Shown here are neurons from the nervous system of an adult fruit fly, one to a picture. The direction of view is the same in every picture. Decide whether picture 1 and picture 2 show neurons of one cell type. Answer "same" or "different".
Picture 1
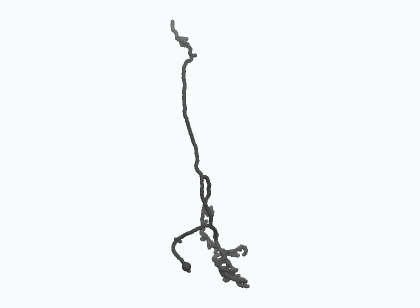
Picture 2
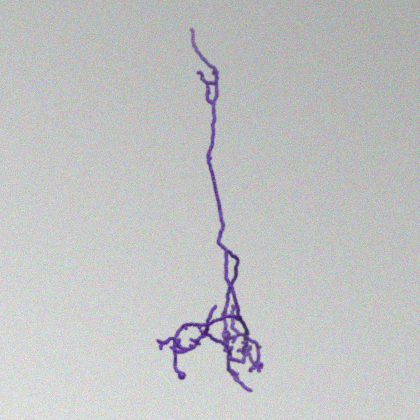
different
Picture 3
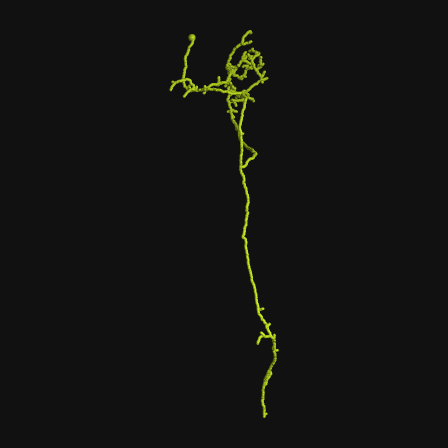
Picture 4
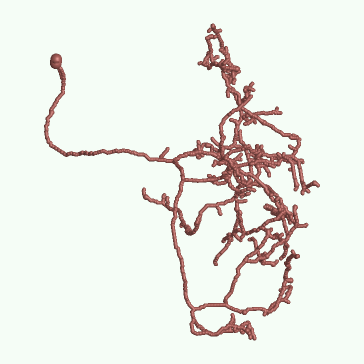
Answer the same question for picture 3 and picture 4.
different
